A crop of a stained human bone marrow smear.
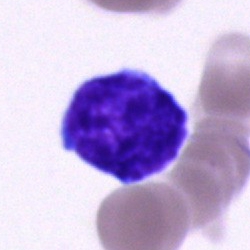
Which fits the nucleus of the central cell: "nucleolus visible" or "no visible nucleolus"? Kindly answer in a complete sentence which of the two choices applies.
This cell has no nucleolus that can be seen.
